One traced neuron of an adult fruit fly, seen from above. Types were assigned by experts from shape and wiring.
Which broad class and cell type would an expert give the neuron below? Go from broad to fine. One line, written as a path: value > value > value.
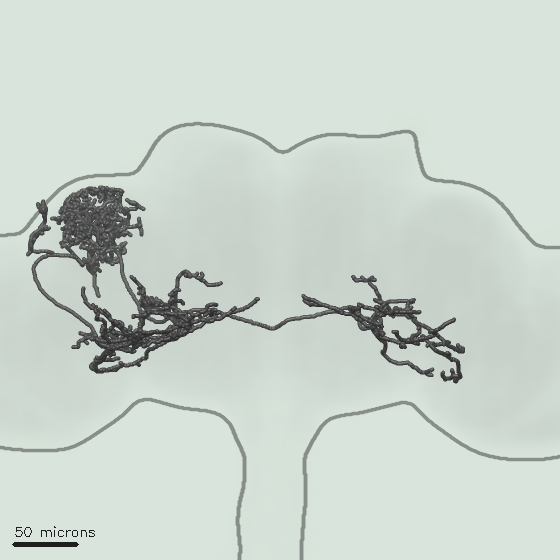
central-brain intrinsic neuron > AVLP594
